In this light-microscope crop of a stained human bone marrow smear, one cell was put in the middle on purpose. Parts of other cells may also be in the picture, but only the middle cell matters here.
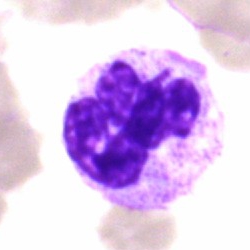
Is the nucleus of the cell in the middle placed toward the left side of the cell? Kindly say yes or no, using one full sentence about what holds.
Yes, on the left side of the cell lies its nucleus.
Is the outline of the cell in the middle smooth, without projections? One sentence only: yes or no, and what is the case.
Yes, no projections, blebs or ragged parts break the cell's outline.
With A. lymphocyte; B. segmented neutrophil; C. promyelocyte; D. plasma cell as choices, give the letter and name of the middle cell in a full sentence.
The cell shown centrally is a segmented neutrophil; option B is the correct option.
